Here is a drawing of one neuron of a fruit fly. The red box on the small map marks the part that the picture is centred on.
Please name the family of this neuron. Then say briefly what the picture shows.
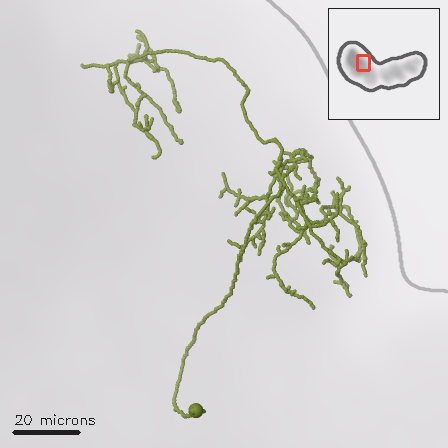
The family is hemilineage VPNl&d1_dorsal. It is a central-brain intrinsic neuron. Its cell body lies at the bottom of the picture. From top to bottom in the picture it spans about 120 microns. Dozens of branch ends can be seen.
